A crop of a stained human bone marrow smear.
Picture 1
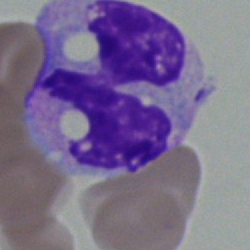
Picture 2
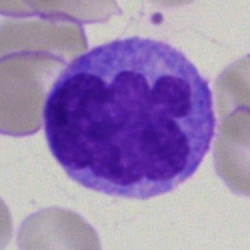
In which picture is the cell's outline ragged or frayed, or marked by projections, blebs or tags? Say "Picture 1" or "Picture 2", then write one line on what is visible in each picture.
Picture 1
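What picture 1 shows: The cell outline is irregular, with a small projection at the right edge.
What picture 2 shows: The cell is round with a smooth edge.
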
